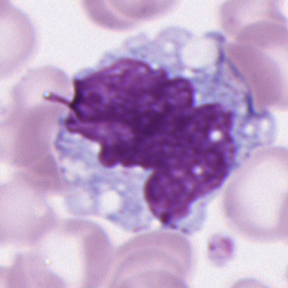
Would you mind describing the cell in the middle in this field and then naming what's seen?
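Its nucleus is big and irregular, folded into broad lobes. The chromatin takes a dark, fairly dense purple stain. Lots of small clear vacuoles pack the cytoplasm, so it looks foamy. On the left side of the nucleus, a thin spike-like strand sticks out. That's a monocyte.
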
